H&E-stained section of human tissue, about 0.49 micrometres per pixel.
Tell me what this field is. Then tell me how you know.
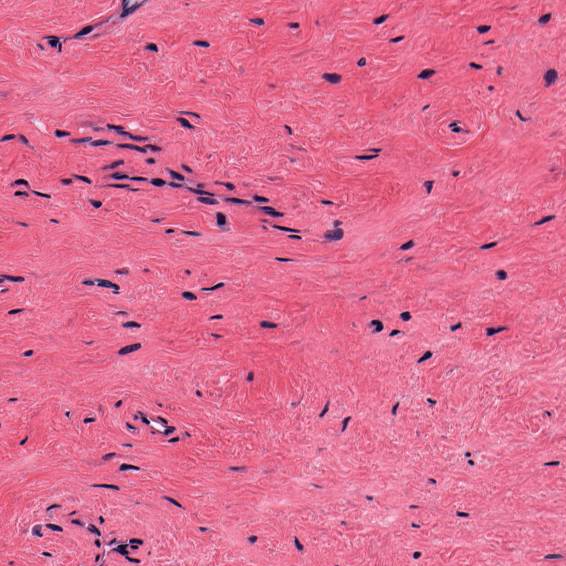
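Let's name it first: dense connective tissue. Look across the whole field and you'll find dense pink collagenous stroma, with no epithelium anywhere. The cells are few and widely spaced, and their nuclei are small, dark, elongated spindles with no distinct cytoplasm around them.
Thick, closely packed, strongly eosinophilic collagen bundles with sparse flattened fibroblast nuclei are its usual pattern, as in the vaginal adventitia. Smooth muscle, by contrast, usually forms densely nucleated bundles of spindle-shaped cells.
So the sparse nuclei in this collagen keep it apart from smooth muscle.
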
